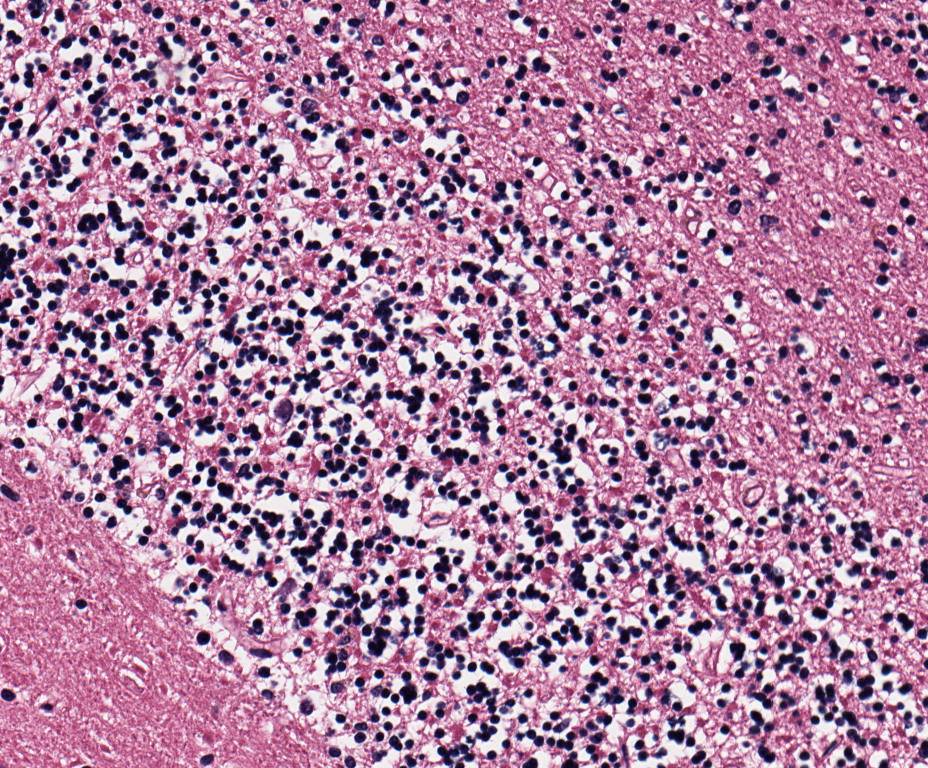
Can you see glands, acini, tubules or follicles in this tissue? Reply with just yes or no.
No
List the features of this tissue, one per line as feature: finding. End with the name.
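Band: broad, densely packed small dark nuclei, diagonal from upper left to lower right
Nuclei: small, round, uniformly dark blue-black
Cytoplasm: little visible around band nuclei
Size: band nuclei closely similar
Between nuclei: small irregular pink patches scattered
Name: cerebellum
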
